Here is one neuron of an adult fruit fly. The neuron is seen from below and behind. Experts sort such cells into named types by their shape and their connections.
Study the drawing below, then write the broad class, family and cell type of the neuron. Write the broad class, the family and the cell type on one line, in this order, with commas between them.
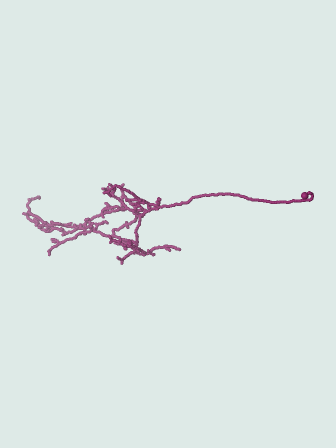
central-brain intrinsic neuron, hemilineage DM6_posterior, CB2059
